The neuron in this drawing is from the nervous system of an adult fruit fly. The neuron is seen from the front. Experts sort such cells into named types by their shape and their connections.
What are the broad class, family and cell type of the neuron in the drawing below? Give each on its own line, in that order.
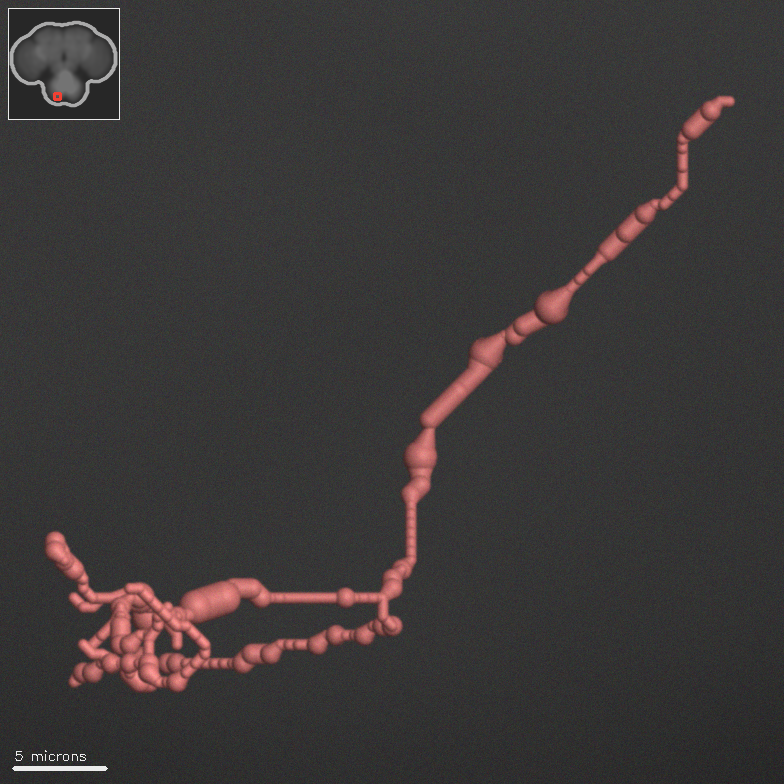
sensory neuron entering the nerve cord
class mechanosensory tactile
SNta45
